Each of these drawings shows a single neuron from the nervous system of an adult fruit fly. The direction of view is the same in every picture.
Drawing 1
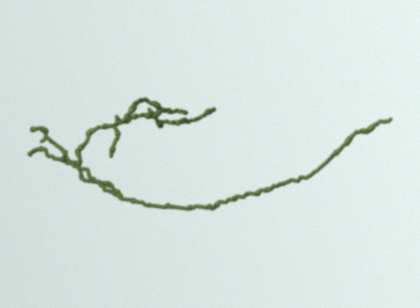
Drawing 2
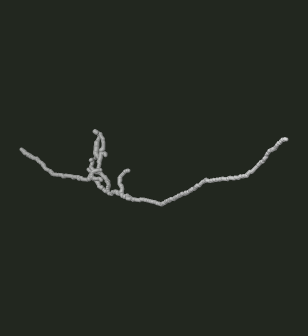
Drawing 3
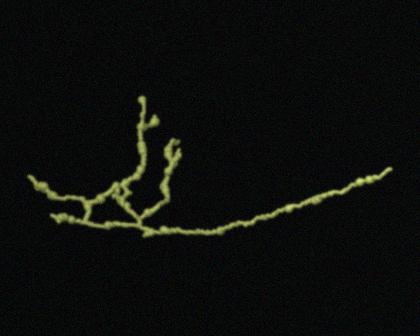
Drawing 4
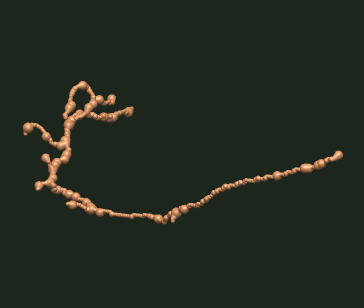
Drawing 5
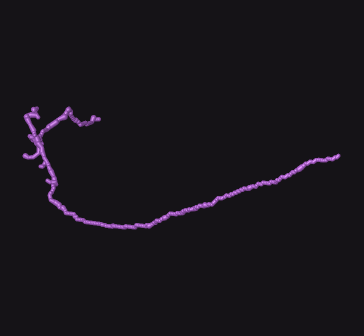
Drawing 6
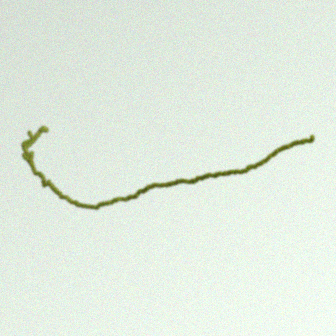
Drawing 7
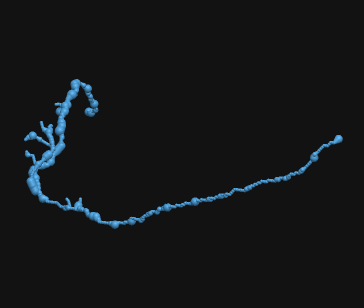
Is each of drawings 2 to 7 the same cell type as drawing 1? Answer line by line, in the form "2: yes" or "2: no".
2: no
3: no
4: no
5: no
6: no
7: no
